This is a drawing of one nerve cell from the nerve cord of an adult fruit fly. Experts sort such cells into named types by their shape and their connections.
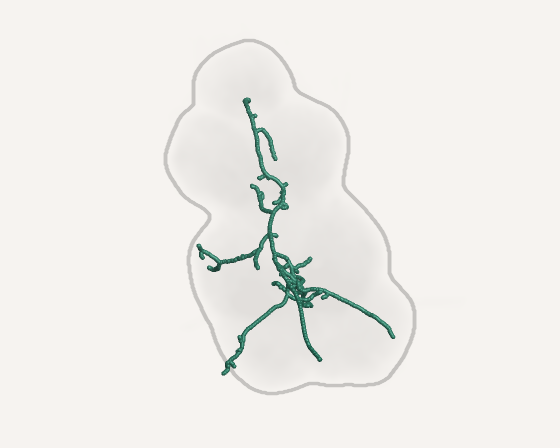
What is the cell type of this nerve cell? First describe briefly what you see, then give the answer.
The drawing shows no cell body. As drawn here it is taller than it is wide. It is a descending neuron. Its cell type is DNp11.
